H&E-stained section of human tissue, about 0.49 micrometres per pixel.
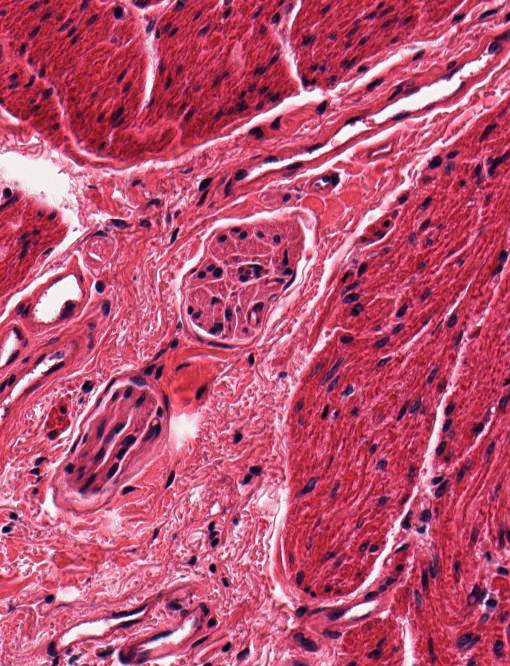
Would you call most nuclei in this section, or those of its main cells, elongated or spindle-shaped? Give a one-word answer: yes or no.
Yes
